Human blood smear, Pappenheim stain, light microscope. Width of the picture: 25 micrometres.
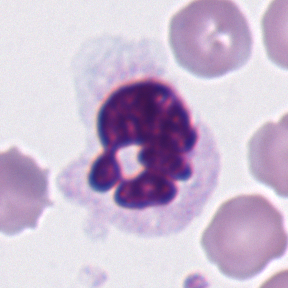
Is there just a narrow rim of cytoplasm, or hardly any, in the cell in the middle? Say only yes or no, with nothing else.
No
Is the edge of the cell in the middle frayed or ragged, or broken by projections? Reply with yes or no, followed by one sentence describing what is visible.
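Yes. The cell outline is irregular, with a pale ragged extension at the upper left.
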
